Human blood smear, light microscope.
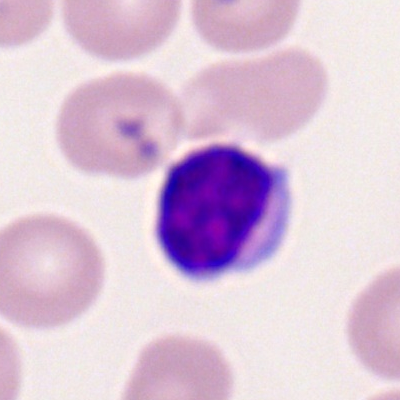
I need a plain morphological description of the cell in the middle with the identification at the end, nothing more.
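Most of the cell, which has a roughly round outline, is taken up by the nucleus. The cytoplasm is pale blue and shows no visible granules. The cell is a lymphocyte.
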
